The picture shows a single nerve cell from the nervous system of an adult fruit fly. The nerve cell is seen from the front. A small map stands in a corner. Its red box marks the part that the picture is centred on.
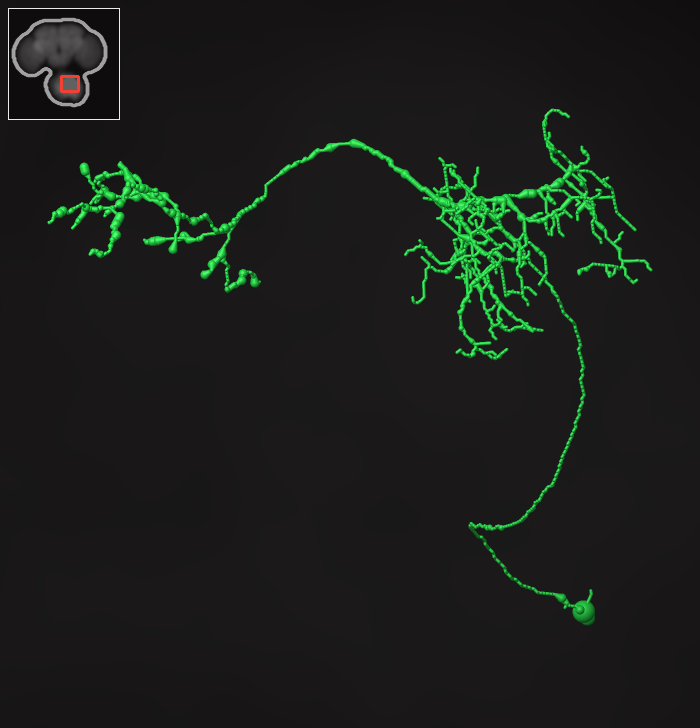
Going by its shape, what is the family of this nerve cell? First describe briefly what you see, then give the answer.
The cell body can be seen at the lower right of the picture. Dozens of branch ends can be seen. Its broad class is nerve-cord intrinsic neuron. The family is hemilineage 06A.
